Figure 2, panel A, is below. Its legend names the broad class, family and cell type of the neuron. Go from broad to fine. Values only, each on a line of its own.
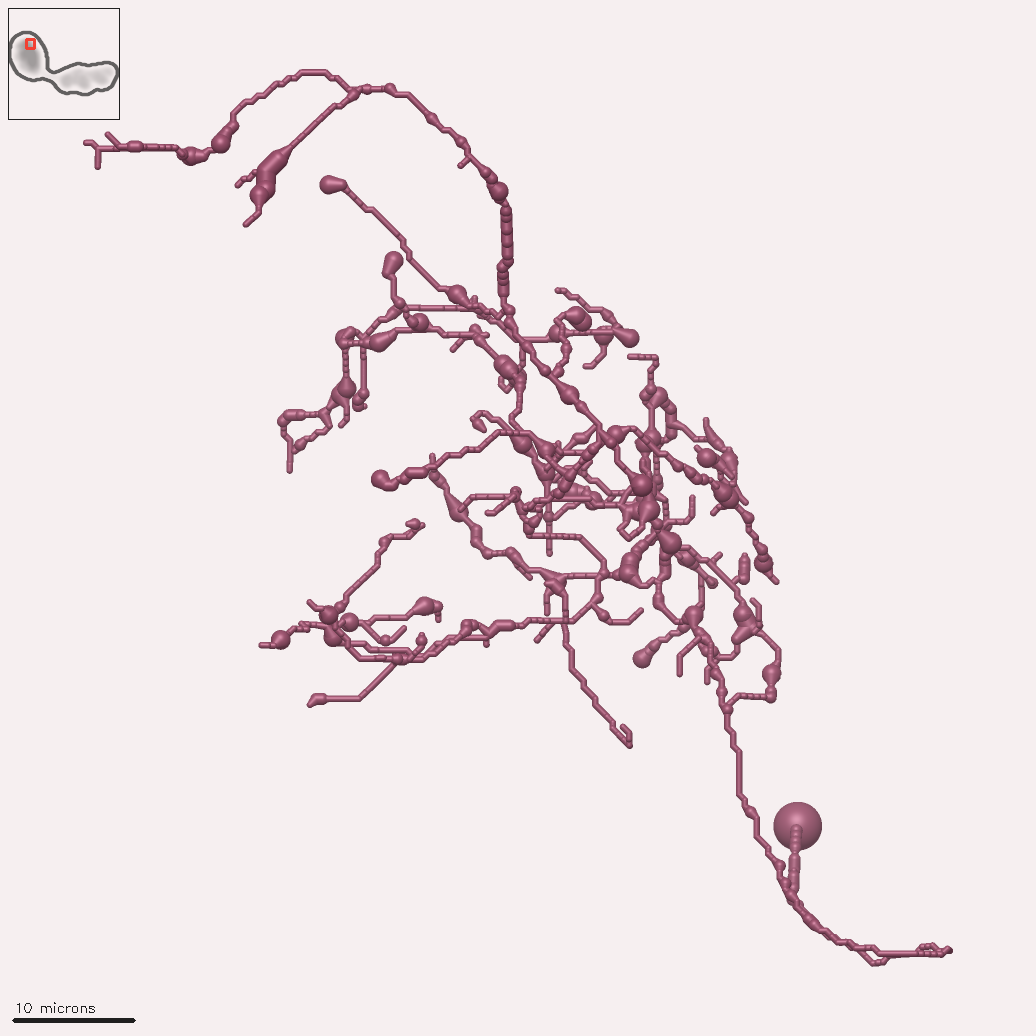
central-brain intrinsic neuron
hemilineage LHp1
LHPV4a10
